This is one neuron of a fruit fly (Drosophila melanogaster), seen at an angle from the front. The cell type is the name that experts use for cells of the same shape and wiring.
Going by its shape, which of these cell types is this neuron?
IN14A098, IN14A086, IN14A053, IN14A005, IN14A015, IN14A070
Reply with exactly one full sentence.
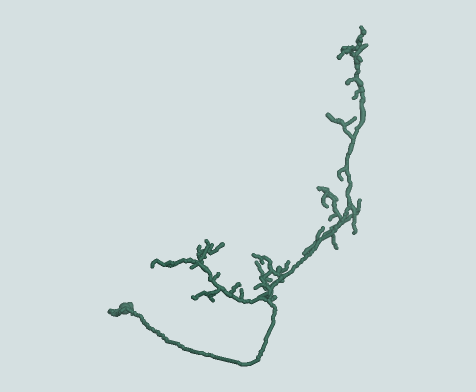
This neuron is an instance of the cell type IN14A086.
